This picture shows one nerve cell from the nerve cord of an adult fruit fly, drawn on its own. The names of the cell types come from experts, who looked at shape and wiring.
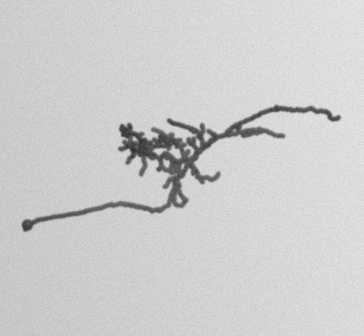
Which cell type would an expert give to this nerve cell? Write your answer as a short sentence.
The cell type is IN01B101.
